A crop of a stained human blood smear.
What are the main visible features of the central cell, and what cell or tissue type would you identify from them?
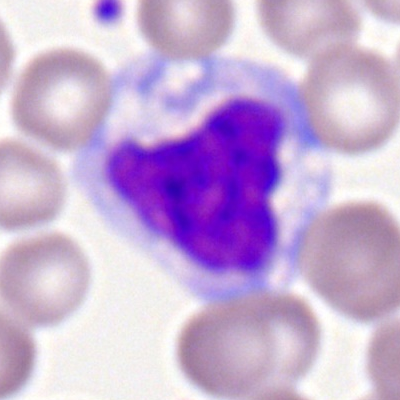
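Notice the outline is irregular instead of smoothly round. The nucleus is one irregular mass, with an indented, folded edge. Its purple chromatin is mottled, darker patches sitting among paler areas. The cytoplasm's a pale greyish blue. So that's a monocyte.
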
